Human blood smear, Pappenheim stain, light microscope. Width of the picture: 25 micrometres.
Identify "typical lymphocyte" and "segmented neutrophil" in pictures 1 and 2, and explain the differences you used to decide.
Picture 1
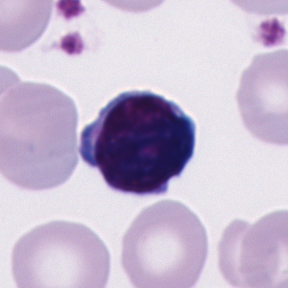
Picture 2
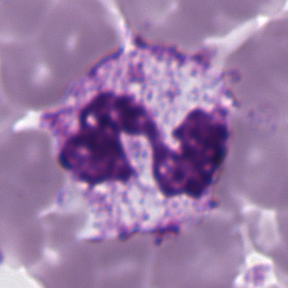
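The typical lymphocyte is in picture 1 and the segmented neutrophil in picture 2. The typical lymphocyte is about 10 micrometres across, with a roughly round outline and slightly uneven edges.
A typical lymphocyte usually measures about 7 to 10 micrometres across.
Its cytoplasm forms only a thin rim around the nucleus, most visible on the left side; it is deep blue and contains no granules. The segmented neutrophil, by contrast, has an irregular, ragged outline. Its nucleus consists of two large lobes, one on the left and one on the right, joined by a narrower band of nuclear material, and no nucleoli can be seen.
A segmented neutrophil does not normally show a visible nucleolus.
Its cytoplasm is plentiful and pale pinkish-lilac, with many small violet granules scattered throughout.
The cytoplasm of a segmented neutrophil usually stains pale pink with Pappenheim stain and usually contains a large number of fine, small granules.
Both cells have dark purple, coarsely clumped chromatin; they differ in outline and in cytoplasm, a thin deep blue rim without granules in the lymphocyte against plentiful, pale, granular cytoplasm in the neutrophil.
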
